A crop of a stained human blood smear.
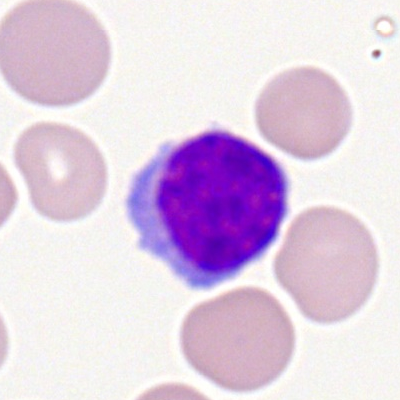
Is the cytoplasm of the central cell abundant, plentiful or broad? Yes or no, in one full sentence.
No, the cell does not have plenty of cytoplasm; its nucleus fills most of it.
